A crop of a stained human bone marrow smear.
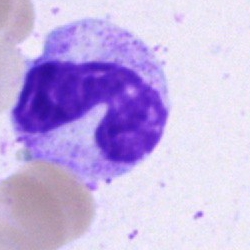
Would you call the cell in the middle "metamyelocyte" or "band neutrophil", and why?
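Verdict: band neutrophil. Nucleus a curved band, bent into a horseshoe with its open side facing downward. Nuclear chromatin dense, dark purple, clumped in look. Fine purple granules scattered through the cytoplasm. Outline roughly round, edge smooth.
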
